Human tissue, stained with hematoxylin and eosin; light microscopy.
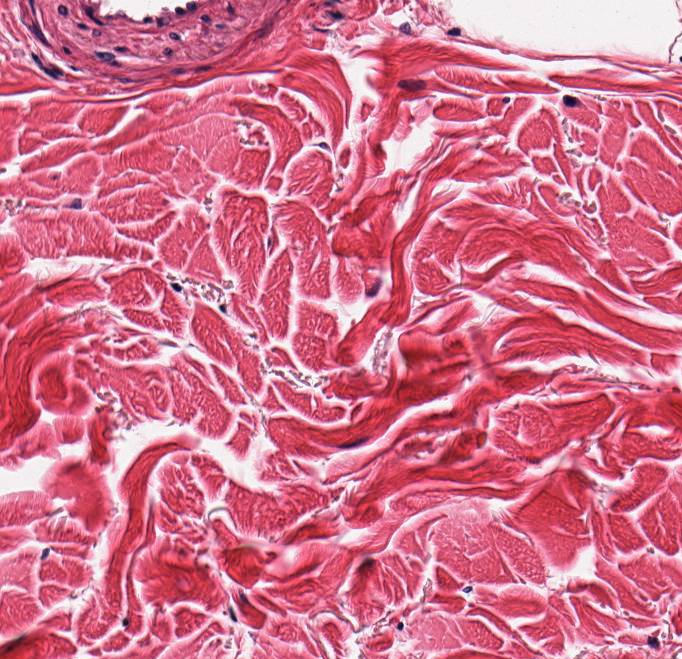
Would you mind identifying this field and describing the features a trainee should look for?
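What you're looking at is dermis; notice first how sparse the nuclei are among the fibres.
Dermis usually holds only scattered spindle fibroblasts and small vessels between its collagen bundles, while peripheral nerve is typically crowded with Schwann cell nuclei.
In the top left corner lies part of a vessel wall with layered elongated nuclei. No fat cells appear.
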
